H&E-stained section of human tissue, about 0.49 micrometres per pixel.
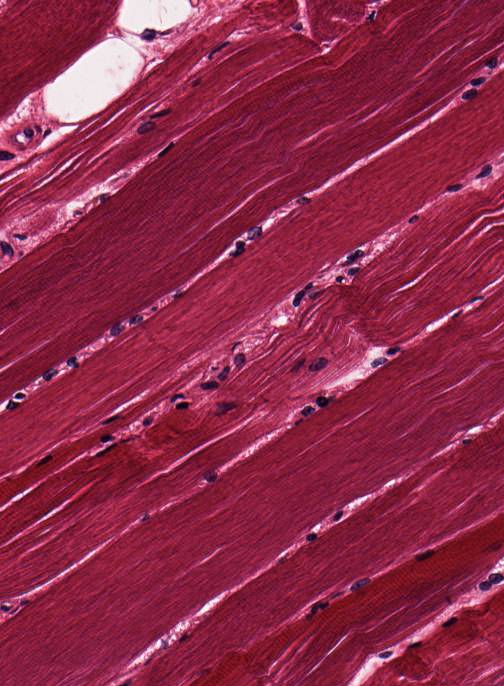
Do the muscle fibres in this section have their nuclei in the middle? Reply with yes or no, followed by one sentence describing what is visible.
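No. The dark, elongated nuclei lie at the edges of the fibres rather than in their centres.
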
